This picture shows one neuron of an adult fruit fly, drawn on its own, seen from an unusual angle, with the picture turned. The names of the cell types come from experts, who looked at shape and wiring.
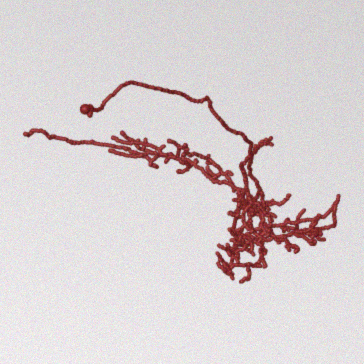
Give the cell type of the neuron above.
SMP170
